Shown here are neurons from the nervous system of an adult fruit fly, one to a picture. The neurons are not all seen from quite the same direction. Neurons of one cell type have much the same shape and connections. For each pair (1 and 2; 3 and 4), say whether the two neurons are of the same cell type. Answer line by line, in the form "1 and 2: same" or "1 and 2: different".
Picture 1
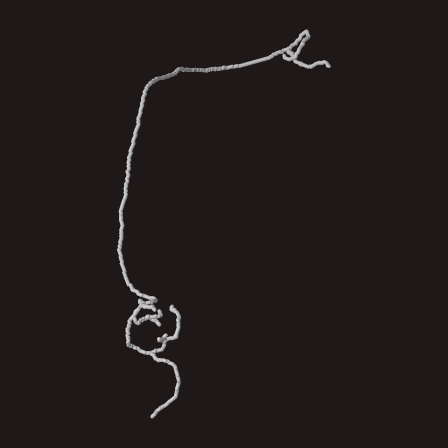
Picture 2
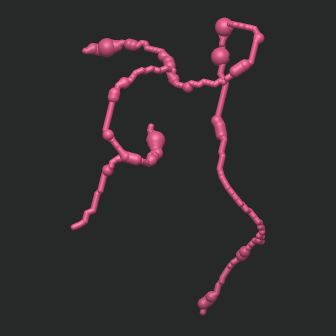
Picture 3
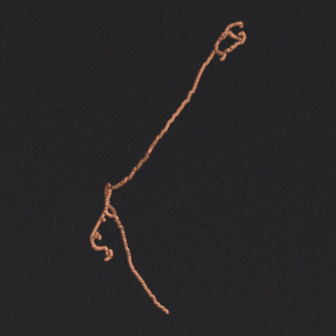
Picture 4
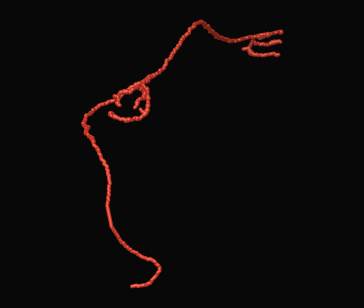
1 and 2: same
3 and 4: same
